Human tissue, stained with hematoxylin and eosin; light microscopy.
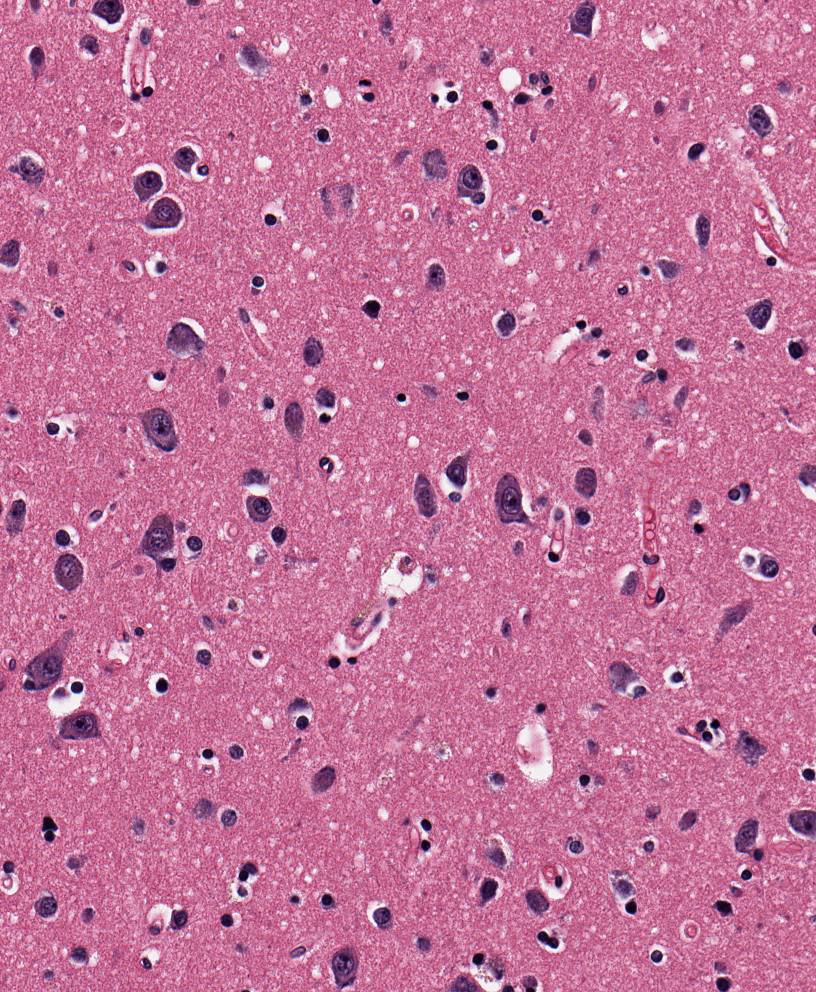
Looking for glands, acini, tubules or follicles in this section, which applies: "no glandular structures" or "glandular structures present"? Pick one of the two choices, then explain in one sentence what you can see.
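No glandular structures. Cells lie scattered singly across the whole field in a continuous pink fine-grained background, with no glands, epithelium or compartments.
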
